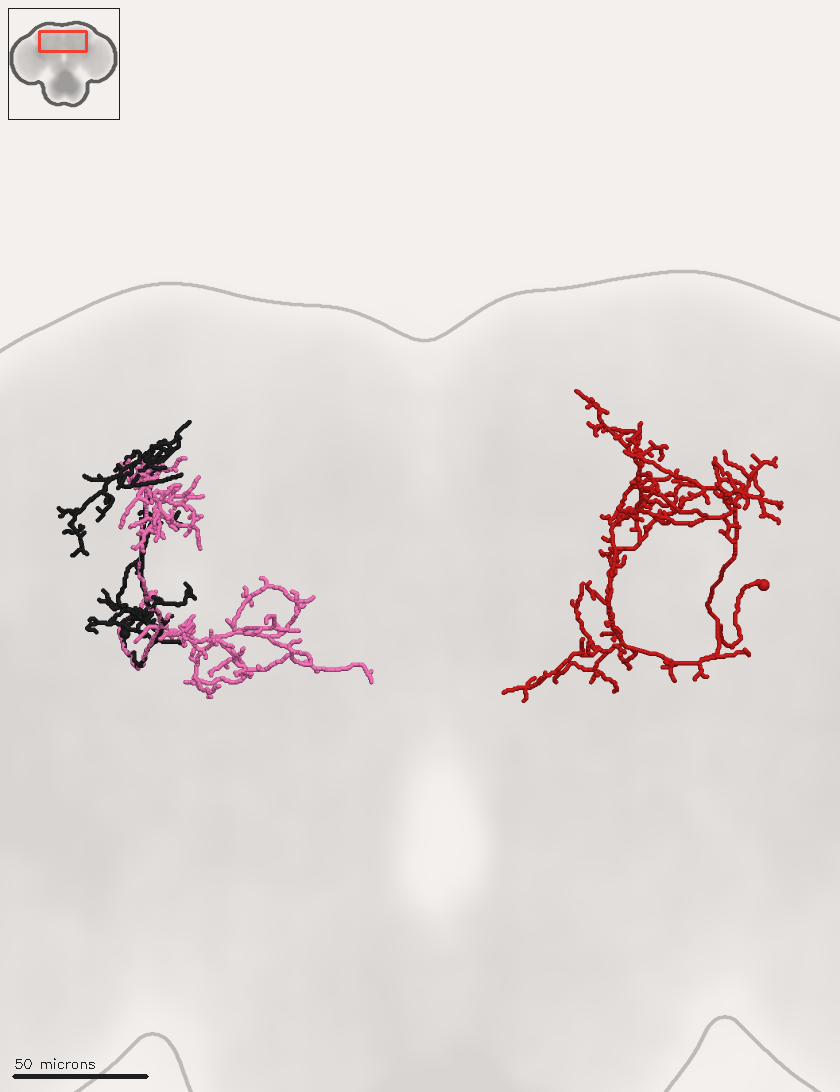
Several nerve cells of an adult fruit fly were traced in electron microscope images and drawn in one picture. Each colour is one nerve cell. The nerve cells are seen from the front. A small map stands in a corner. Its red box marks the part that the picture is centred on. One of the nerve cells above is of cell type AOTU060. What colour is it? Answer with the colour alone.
black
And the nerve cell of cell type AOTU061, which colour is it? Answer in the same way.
pink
